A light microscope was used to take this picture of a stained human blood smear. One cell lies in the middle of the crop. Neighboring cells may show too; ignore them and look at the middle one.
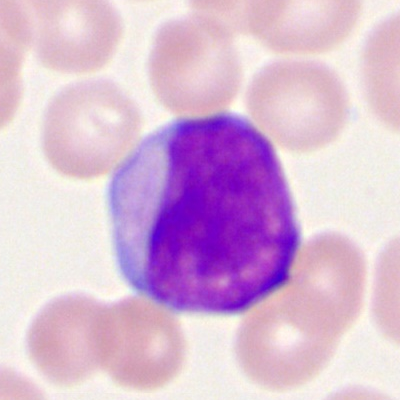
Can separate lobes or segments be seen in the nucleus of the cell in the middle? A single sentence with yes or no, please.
No, its nucleus is undivided, compact and round, oval or kidney-shaped.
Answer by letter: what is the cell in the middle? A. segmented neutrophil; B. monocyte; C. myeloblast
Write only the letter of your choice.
C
